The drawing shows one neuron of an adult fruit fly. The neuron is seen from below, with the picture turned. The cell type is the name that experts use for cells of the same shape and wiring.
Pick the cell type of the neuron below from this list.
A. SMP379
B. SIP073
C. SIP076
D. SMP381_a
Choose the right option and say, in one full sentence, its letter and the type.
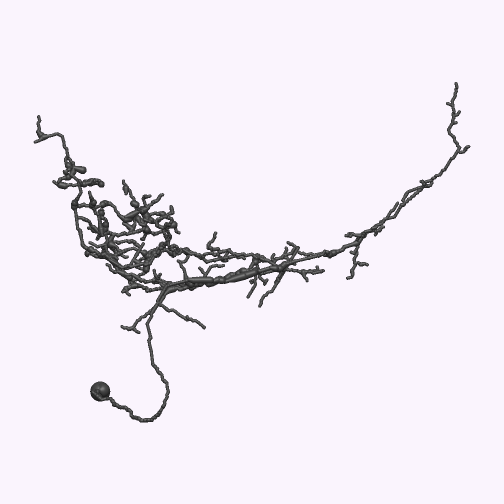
Option A, the cell type SMP379, describes the neuron.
